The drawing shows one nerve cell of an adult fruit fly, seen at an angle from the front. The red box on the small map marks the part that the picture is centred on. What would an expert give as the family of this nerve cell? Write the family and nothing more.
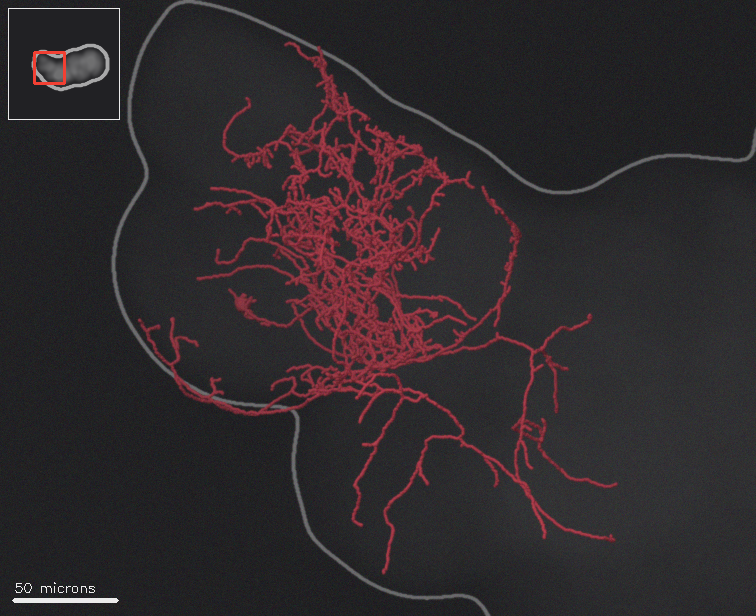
hemilineage 00A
